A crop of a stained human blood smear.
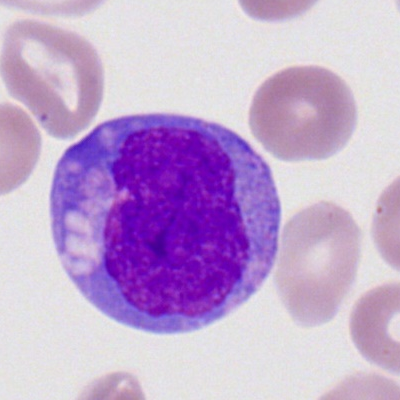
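Myeloblast, the cell in the middle of a stained human blood smear under the light microscope. The nucleus fills most of the cell, and its chromatin is finely stippled rather than coarsely clumped. The cytoplasmic rim is widest on the left side, where a vertical row of small clear vacuoles lies.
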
